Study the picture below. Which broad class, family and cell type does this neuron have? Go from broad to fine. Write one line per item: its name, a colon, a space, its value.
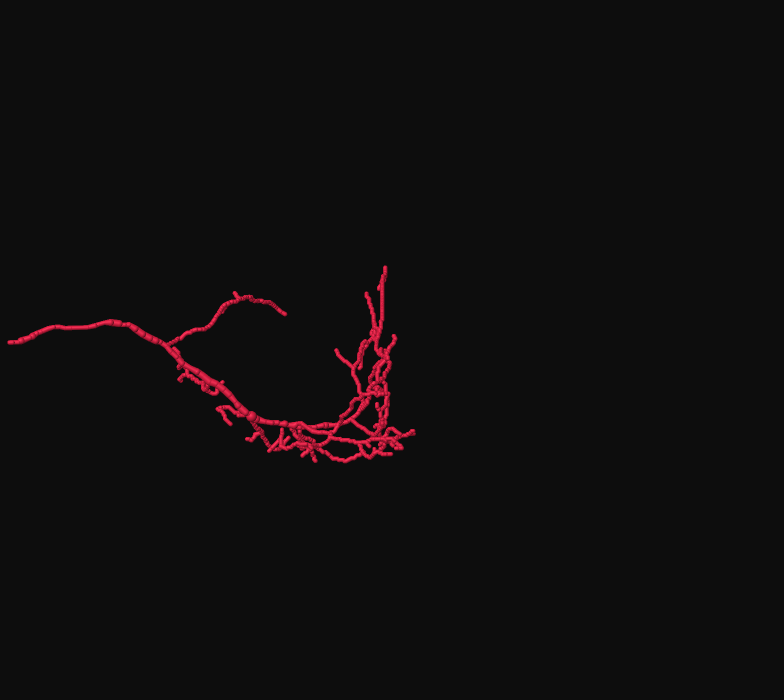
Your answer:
broad class: sensory neuron entering the nerve cord
family: class mechanosensory proprioceptive
cell type: SNpp30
